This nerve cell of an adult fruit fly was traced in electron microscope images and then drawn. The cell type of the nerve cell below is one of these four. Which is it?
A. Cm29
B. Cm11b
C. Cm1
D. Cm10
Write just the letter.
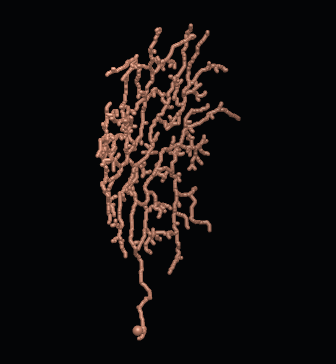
B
